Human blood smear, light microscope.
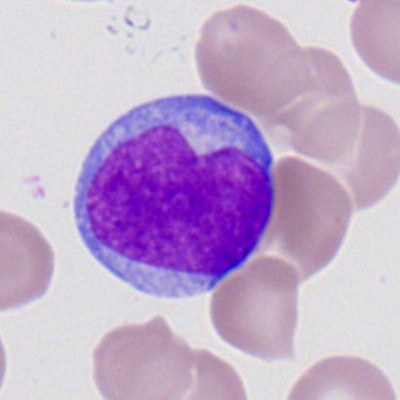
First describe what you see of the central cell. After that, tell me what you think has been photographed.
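Starting with the nucleus, there is a notch in its upper edge. Moving on to the cytoplasm, its colour is blue. Checking for granules, none distinct are seen. Checking for vacuoles, the cytoplasm contains none. Last on the list is the name: this cell is a myeloblast.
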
